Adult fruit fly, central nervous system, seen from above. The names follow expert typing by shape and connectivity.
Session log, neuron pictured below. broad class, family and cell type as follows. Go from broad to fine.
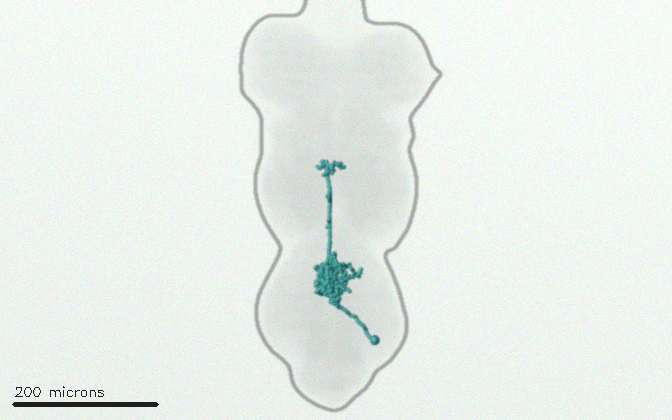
nerve-cord intrinsic neuron; hemilineage 05B; IN05B042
